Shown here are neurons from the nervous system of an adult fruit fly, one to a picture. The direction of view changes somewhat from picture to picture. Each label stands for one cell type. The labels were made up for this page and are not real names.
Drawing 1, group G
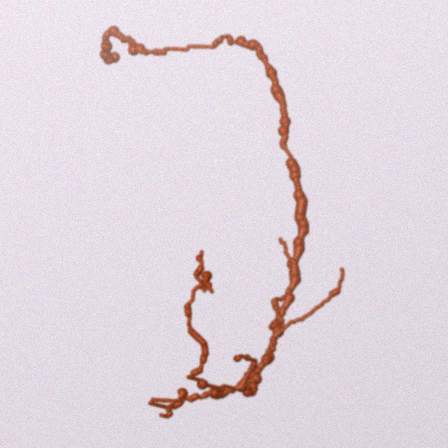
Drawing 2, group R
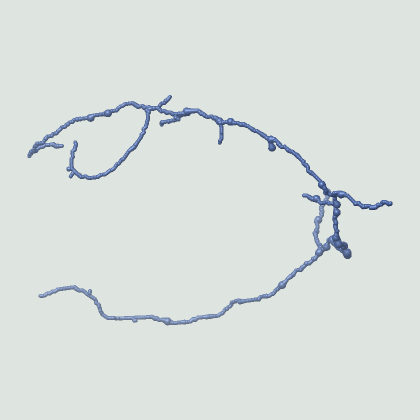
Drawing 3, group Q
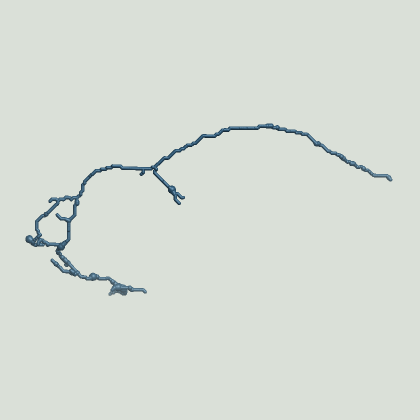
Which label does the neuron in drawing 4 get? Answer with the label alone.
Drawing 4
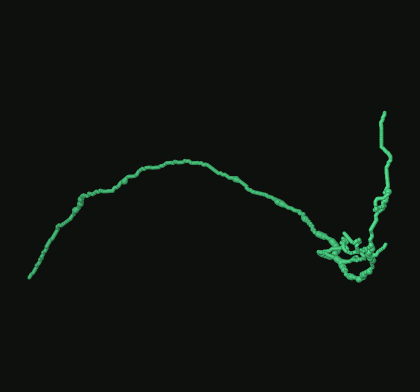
group G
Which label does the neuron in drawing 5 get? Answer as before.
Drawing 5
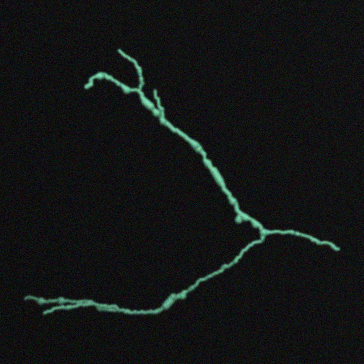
group R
